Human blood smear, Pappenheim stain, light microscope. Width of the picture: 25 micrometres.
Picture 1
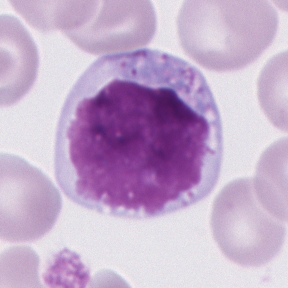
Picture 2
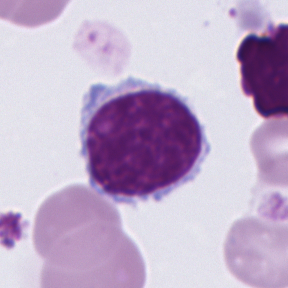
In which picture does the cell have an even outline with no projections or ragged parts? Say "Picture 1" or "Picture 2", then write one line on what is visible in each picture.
Picture 1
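Picture 1: The cell outline is round and smooth.
Picture 2: The cell border is ragged with many fine, fuzzy projections.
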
